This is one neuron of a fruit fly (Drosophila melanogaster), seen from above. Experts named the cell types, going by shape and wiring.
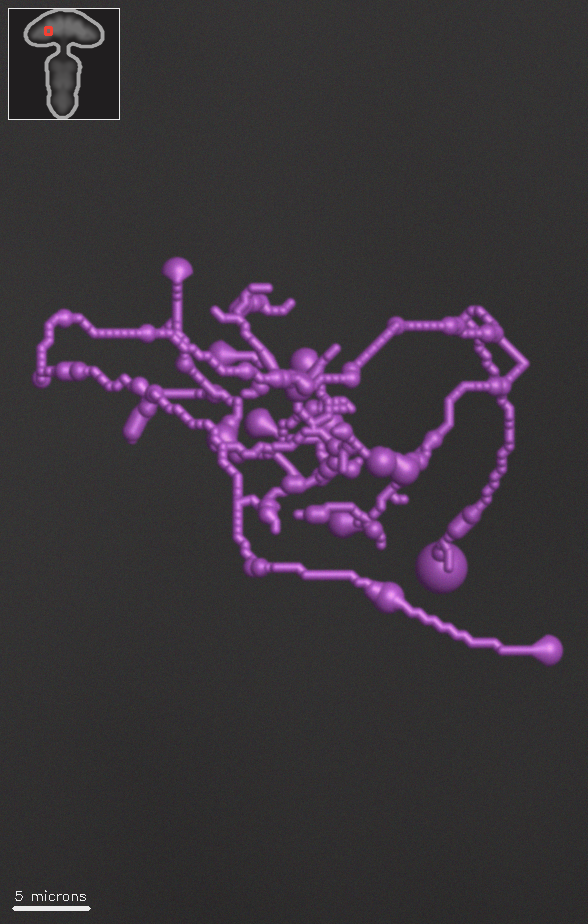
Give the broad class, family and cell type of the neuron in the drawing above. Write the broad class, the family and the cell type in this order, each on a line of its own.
visual projection neuron
LoVP
LoVP13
